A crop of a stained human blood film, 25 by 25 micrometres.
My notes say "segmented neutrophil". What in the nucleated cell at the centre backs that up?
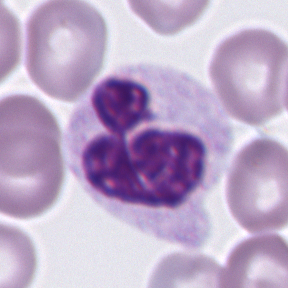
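The thin strand tying the upper lobe of the nucleus to the rest is in keeping with a segmented neutrophil.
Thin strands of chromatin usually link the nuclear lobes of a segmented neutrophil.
The cytoplasm is abundant and pale pinkish-lilac, and the granules in it are fine and faint.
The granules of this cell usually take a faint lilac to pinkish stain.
So those faint granules fit as well. Otherwise, the chromatin is dark purple and coarsely clumped.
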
